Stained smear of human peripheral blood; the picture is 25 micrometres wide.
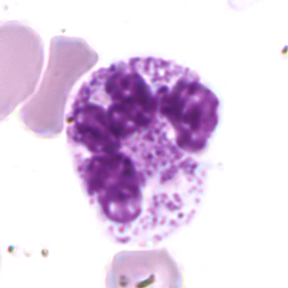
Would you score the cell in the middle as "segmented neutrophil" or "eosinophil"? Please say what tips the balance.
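Segmented neutrophil, not eosinophil. Nucleus: several separate lobes, mostly along the upper and left parts; lower right mainly cytoplasm.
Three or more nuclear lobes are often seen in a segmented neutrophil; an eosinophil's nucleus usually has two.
Cytoplasm filled with many small pink-violet granules that leave the lobe outlines visible.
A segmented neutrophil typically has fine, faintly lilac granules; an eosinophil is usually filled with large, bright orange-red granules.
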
